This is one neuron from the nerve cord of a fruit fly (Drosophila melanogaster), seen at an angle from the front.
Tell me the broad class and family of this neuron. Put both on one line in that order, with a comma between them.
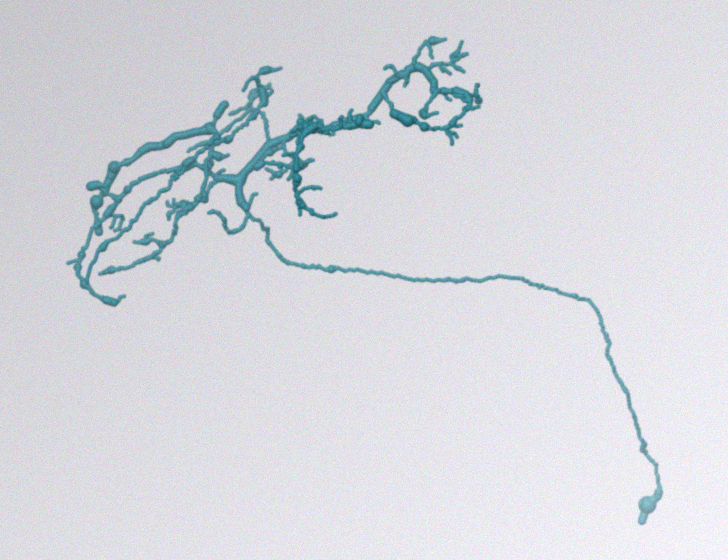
nerve-cord intrinsic neuron, hemilineage 06B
